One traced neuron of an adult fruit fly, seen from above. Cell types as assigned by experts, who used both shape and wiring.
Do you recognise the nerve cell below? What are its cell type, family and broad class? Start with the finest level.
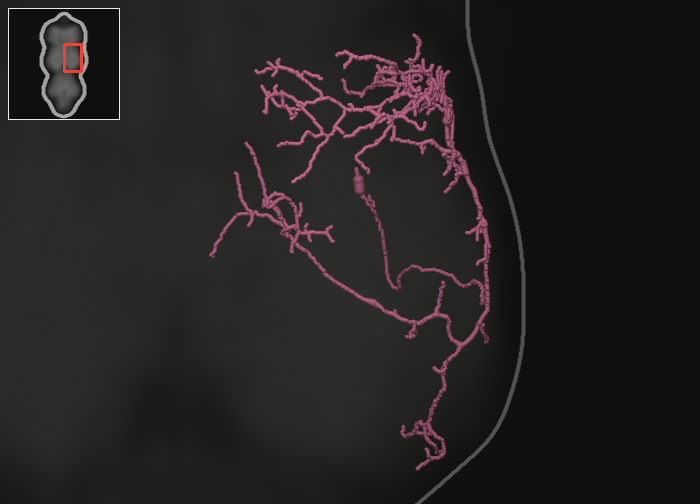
IN13A022; hemilineage 13A; nerve-cord intrinsic neuron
